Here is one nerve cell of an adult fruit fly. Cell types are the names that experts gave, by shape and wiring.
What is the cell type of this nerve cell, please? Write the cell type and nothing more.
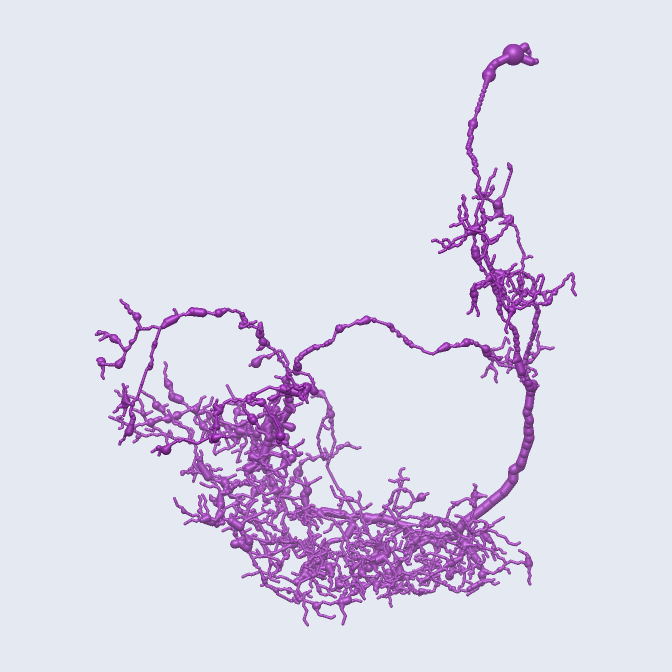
PVLP070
